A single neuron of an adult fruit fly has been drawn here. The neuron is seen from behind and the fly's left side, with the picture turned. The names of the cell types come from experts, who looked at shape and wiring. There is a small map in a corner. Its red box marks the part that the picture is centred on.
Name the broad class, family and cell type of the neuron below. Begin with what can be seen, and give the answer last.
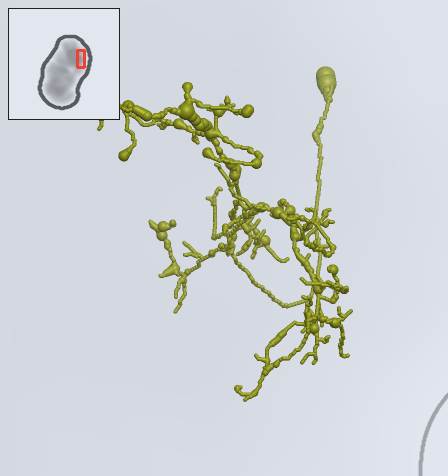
The picture shows dozens of branch ends. As drawn here it is taller than it is wide. This is a nerve-cord intrinsic neuron. The family is hemilineage 14A. The cell type is IN14A077.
